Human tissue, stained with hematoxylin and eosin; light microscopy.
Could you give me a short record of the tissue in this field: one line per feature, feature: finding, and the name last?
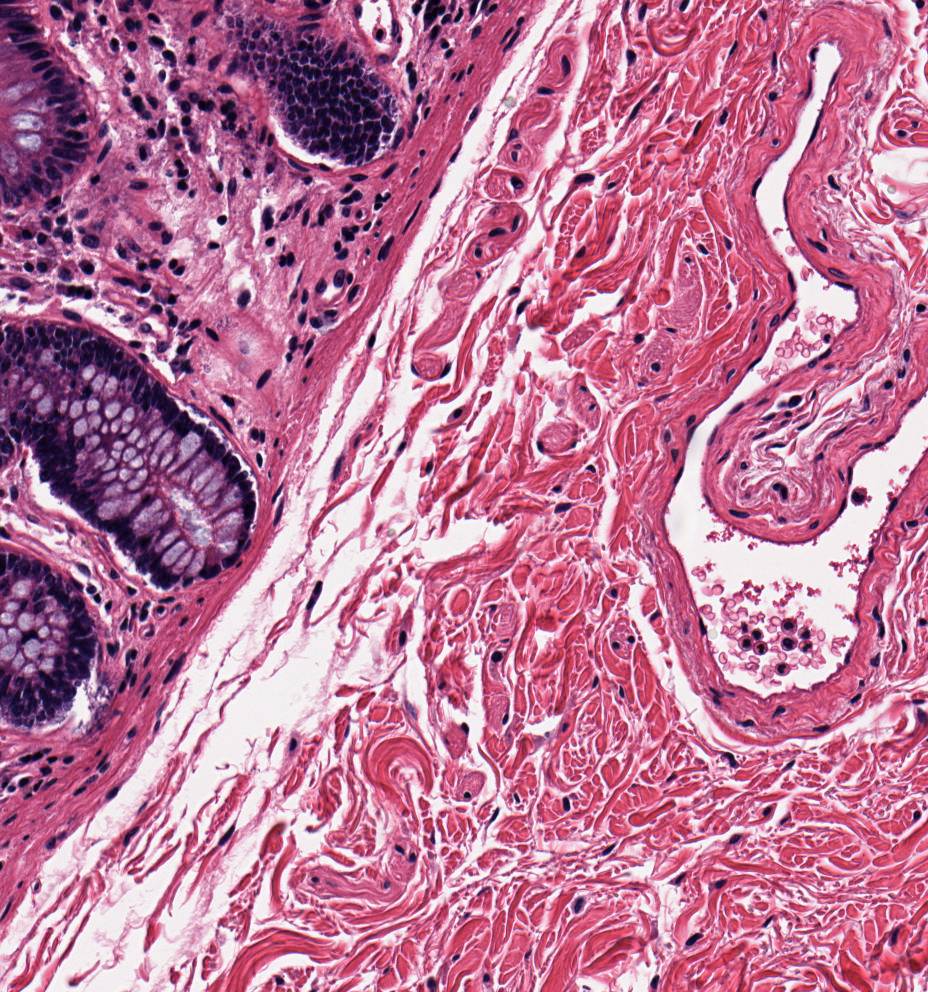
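Muscle: thin smooth muscle band with elongated nuclei, just beneath the crypts
Stroma: between the crypts at upper left, many scattered small round and oval nuclei
Vessel: lumen with loosely scattered red blood cells
Fat cells: none anywhere here
Name: transverse colon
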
